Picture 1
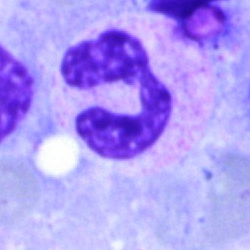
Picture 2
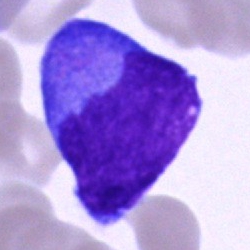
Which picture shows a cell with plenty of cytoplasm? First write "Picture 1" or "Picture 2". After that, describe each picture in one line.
Picture 1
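Picture 1: The cytoplasm is plentiful and pale pink.
Picture 2: The dark purple nucleus fills most of the cell, taking up its lower and right parts.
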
